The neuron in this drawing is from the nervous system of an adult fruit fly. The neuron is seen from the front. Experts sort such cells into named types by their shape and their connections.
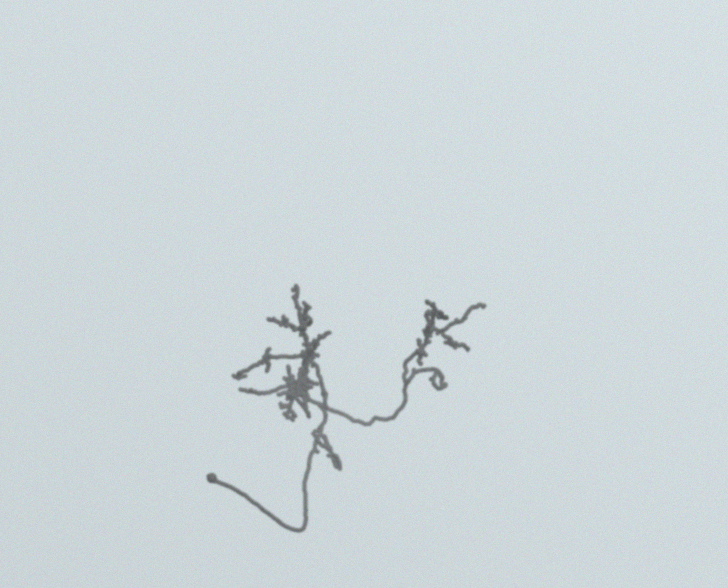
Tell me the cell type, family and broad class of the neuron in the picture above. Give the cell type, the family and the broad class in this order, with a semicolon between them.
PS345; hemilineage LB6; central-brain intrinsic neuron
